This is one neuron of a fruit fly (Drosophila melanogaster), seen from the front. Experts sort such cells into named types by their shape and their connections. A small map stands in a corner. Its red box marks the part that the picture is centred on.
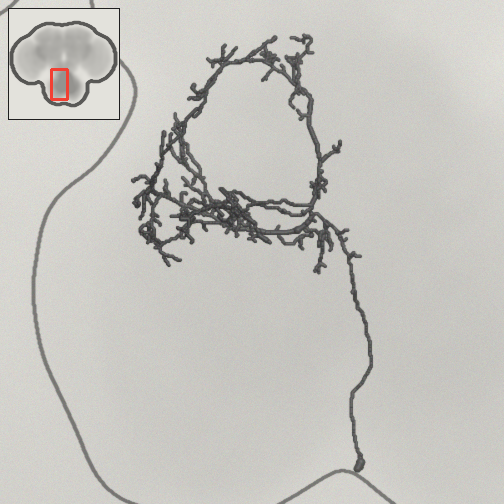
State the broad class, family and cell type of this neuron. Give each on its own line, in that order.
nerve-cord intrinsic neuron
hemilineage 06B
IN06B061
